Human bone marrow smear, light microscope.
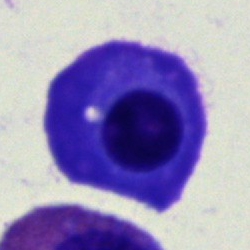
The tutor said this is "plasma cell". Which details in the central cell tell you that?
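It's a plasma cell, and the dense, dark purple chromatin goes along with that.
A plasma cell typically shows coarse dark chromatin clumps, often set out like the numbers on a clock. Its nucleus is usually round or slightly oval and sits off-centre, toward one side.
Here the cytoplasm is plentiful and a deep blue, making a wide rim around the nucleus. You'll also spot one small, round, clear vacuole in the cytoplasm just left of the nucleus.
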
